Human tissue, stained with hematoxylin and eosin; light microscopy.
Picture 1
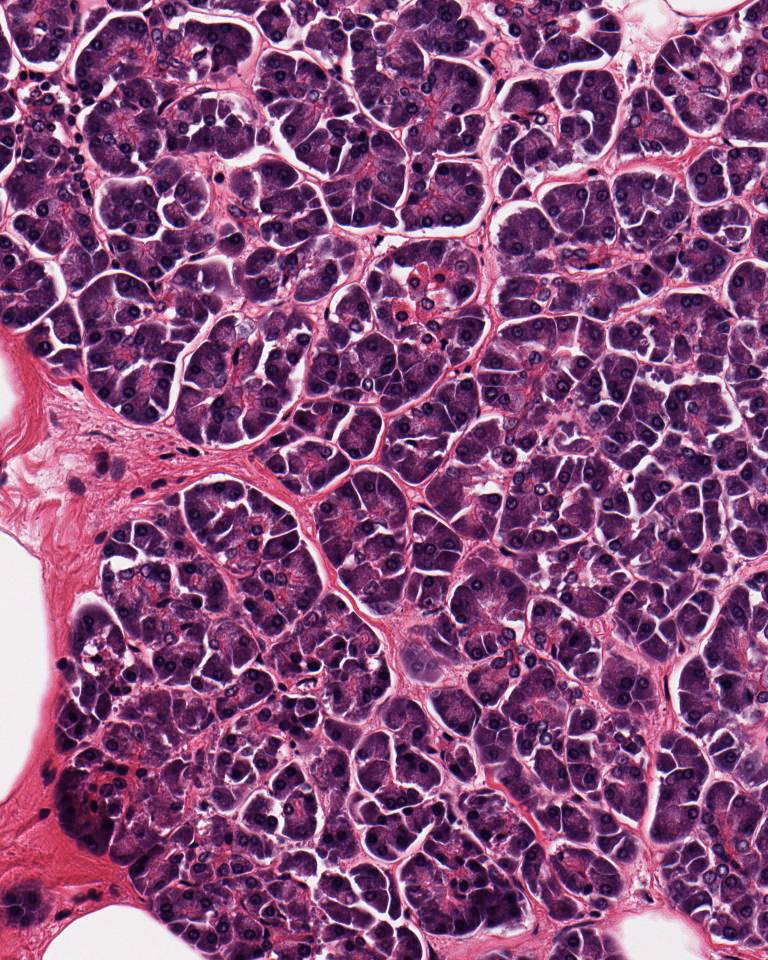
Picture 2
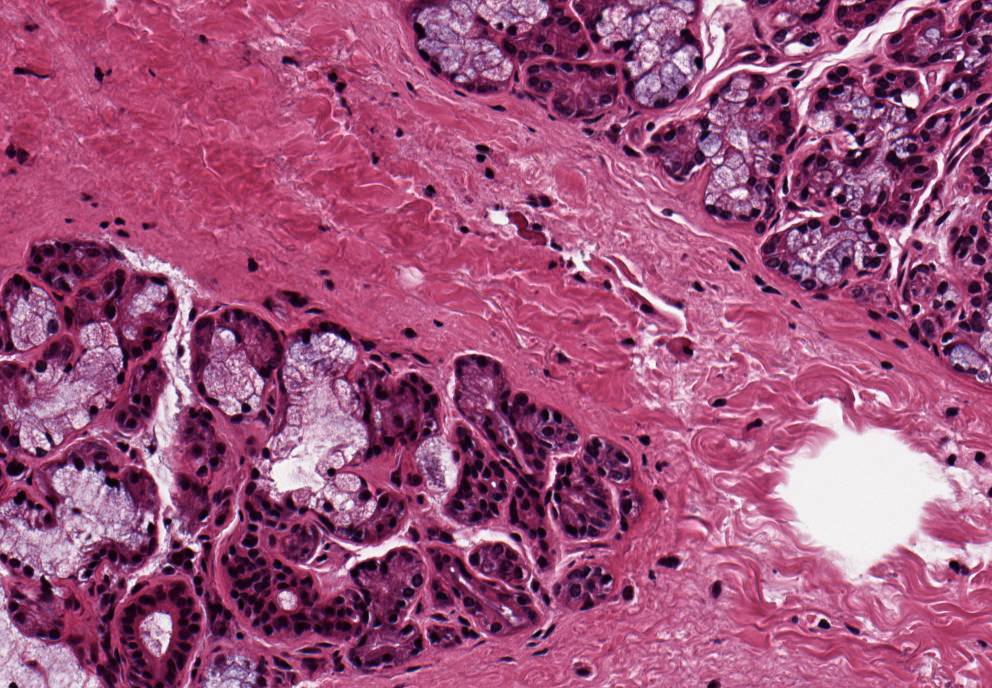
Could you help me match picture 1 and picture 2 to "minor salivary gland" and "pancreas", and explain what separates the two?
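Let me take them in order: picture 1 is the pancreas, and picture 2 is a minor salivary gland. In the first, thin pink fibrous septa divide the gland into lobules, and the acini are closely packed, with small lumens that are hard to see. Their nuclei are round and lie toward the bases of the cells. The second is laid out differently, with a diagonal band of dense pink fibrous tissue running between two groups of glandular units, one at the lower left and one at the upper right. Many of its acini are filled with pale, finely bubbly grey-white cytoplasm of the mucous kind, and their dark nuclei are flattened against the cell bases. Between these pale acini lie packed cells with darker purple cytoplasm and round nuclei.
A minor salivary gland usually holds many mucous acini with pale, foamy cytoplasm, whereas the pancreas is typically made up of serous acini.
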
